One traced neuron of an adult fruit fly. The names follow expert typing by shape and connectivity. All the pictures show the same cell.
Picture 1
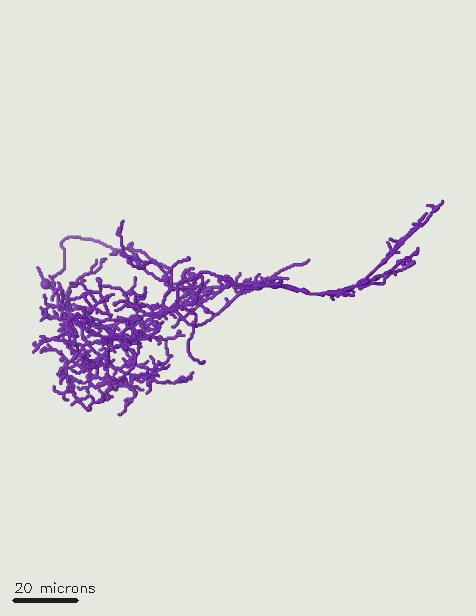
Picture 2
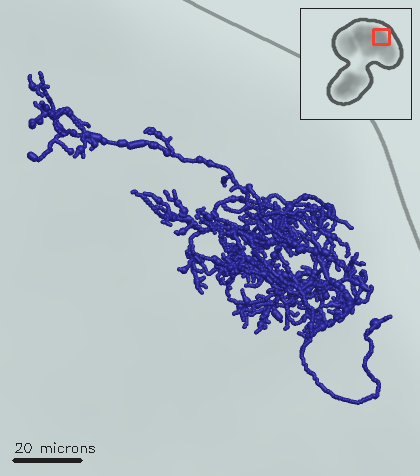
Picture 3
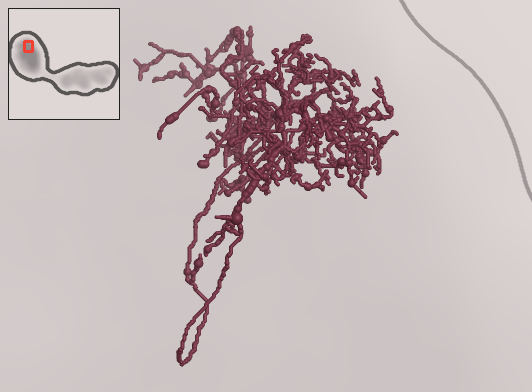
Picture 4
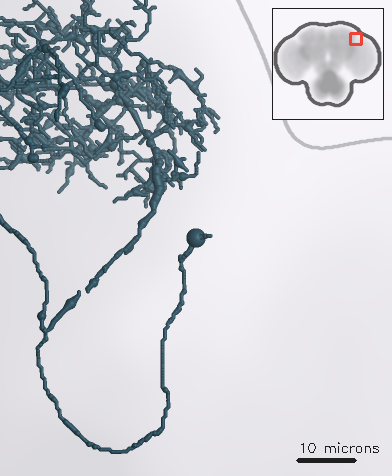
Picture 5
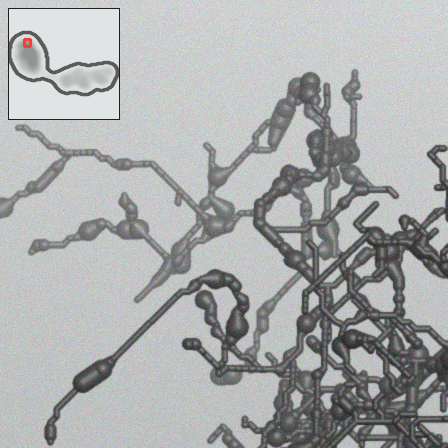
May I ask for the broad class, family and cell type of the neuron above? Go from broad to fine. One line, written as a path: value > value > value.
central-brain intrinsic neuron > hemilineage LHl1 > LHAV4j1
